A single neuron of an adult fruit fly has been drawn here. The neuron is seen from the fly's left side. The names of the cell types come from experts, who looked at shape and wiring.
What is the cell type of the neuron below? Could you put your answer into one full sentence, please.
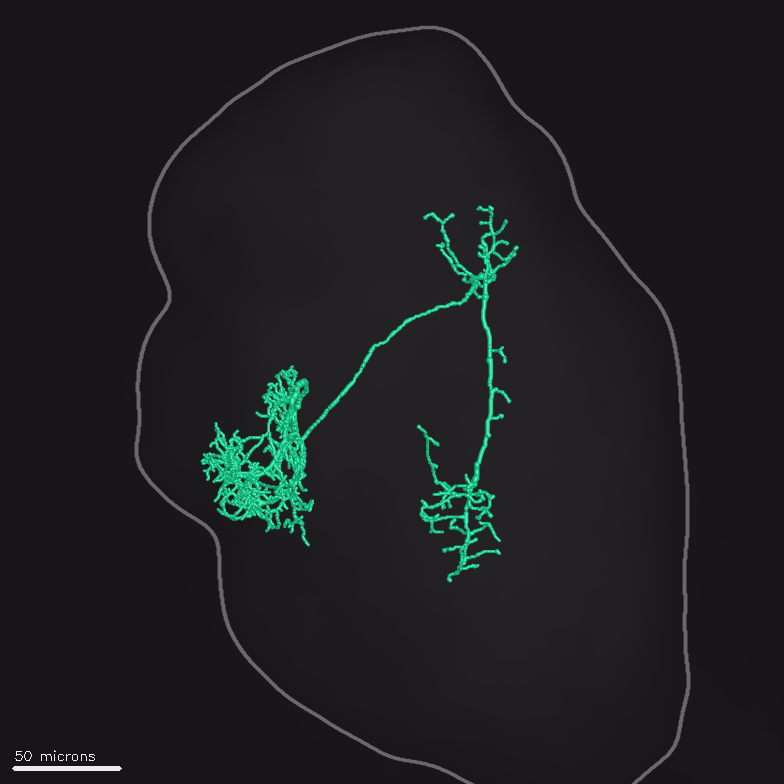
This neuron is a member of the VP4+VL1_l2PN cell type.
